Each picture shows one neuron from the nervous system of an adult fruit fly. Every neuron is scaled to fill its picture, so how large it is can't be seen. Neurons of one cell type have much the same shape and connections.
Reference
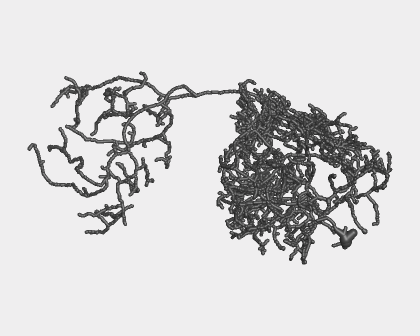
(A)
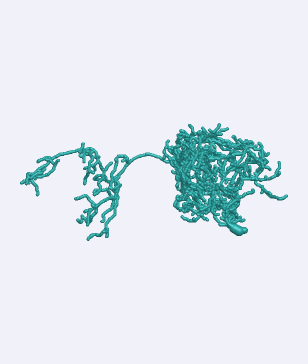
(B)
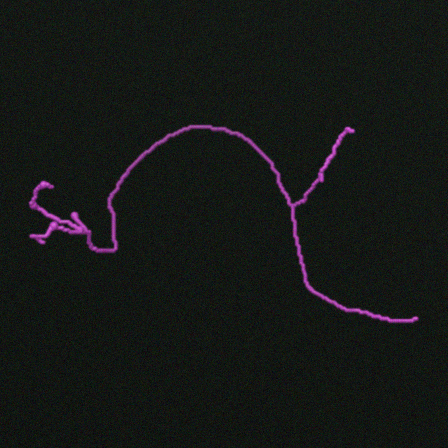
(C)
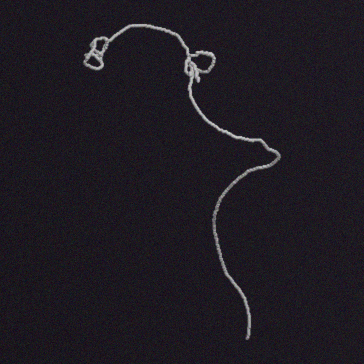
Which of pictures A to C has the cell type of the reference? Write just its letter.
A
